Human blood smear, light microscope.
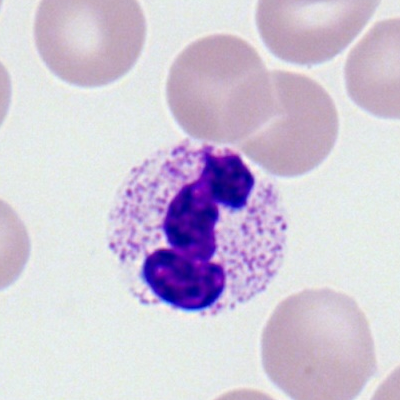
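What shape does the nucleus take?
Its lobes are linked in an S-shaped chain, with dense, dark purple chromatin.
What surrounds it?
A wide zone of pale pinkish cytoplasm, scattered with fine purple granules.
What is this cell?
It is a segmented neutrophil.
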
